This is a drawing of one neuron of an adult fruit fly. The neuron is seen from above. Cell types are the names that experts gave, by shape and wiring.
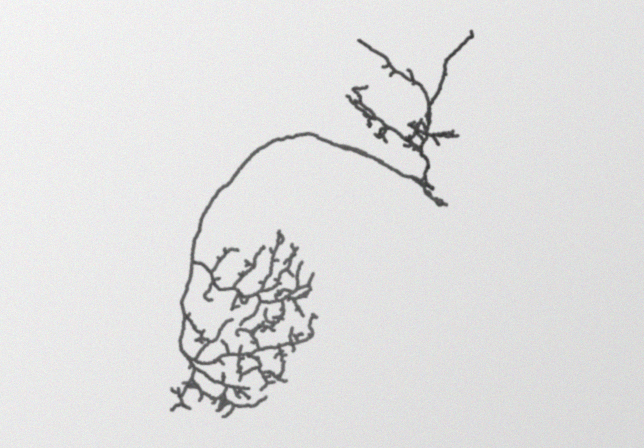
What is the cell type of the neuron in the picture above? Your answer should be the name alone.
MeVP22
